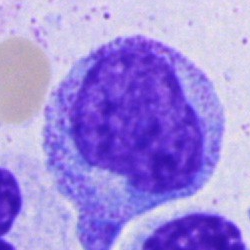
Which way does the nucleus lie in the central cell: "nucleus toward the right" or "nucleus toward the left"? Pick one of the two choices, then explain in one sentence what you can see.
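Nucleus toward the right. The nucleus is off-centre, lying nearer the upper right edge of the cell.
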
